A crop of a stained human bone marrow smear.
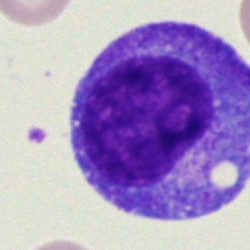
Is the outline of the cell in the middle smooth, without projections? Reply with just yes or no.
Yes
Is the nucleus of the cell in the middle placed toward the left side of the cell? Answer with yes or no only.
Yes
